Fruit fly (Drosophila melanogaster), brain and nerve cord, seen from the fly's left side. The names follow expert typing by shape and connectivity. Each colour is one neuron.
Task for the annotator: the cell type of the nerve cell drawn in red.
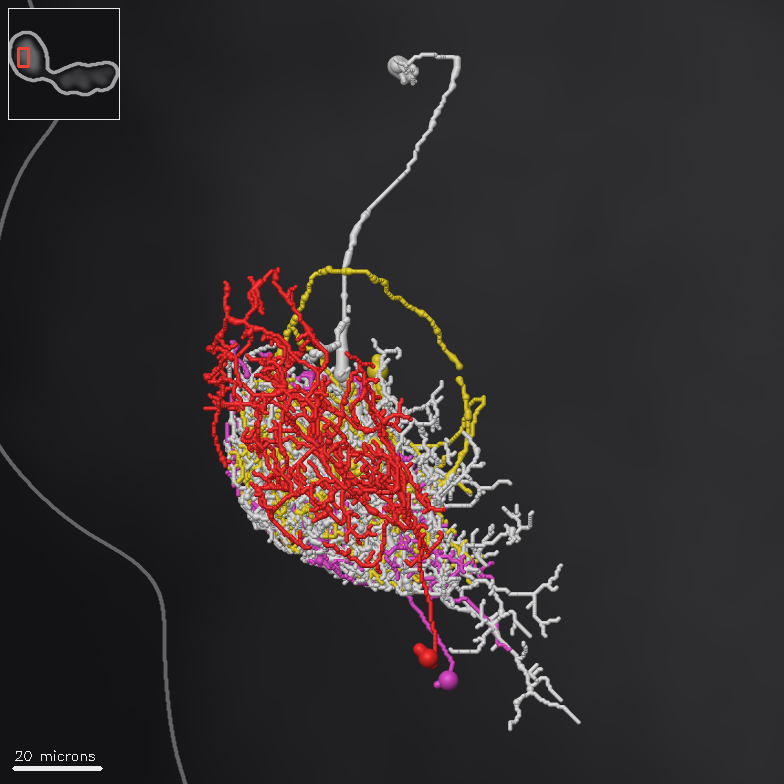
CB3042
